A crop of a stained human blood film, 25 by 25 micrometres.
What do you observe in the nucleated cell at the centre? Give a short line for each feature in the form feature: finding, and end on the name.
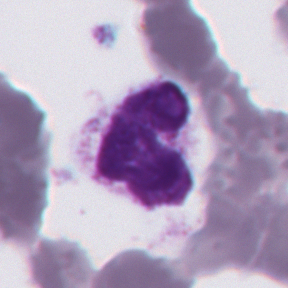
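Nucleus: a deep notch, as I look, cutting into its right side.
Nucleoli: none that can be seen.
Cytoplasm: fine pinkish-red granules scattered all through.
Outer edge: indistinct, no sharp boundary anywhere.
Name: segmented neutrophil.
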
